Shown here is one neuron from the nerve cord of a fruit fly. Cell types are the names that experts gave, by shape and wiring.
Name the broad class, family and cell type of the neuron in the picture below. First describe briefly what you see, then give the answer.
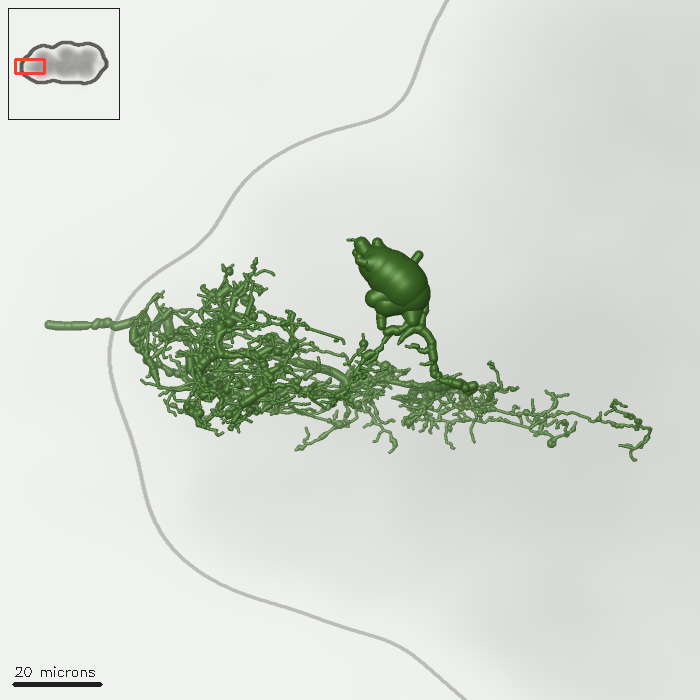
By the scale bar it is about 140 microns wide in this view. More than a hundred branch ends can be seen. This is a motor neuron of the nerve cord. Its family is MNad. Its cell type is MNad22.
